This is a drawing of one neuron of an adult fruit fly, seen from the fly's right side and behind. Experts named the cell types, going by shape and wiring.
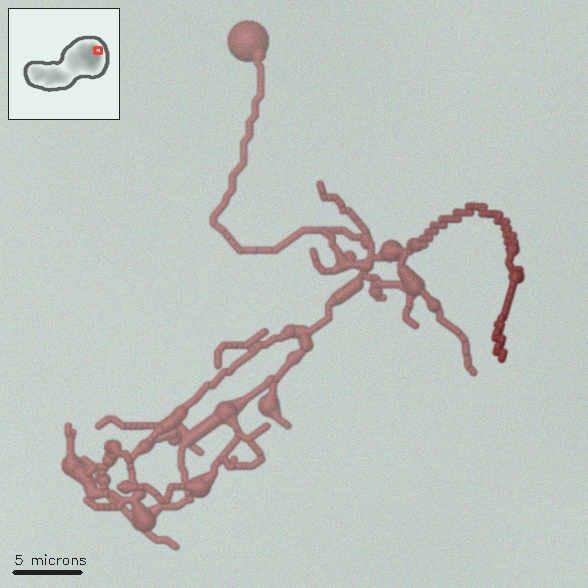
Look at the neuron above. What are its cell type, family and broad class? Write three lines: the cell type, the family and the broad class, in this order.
Mi15
Mi
optic-lobe intrinsic neuron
